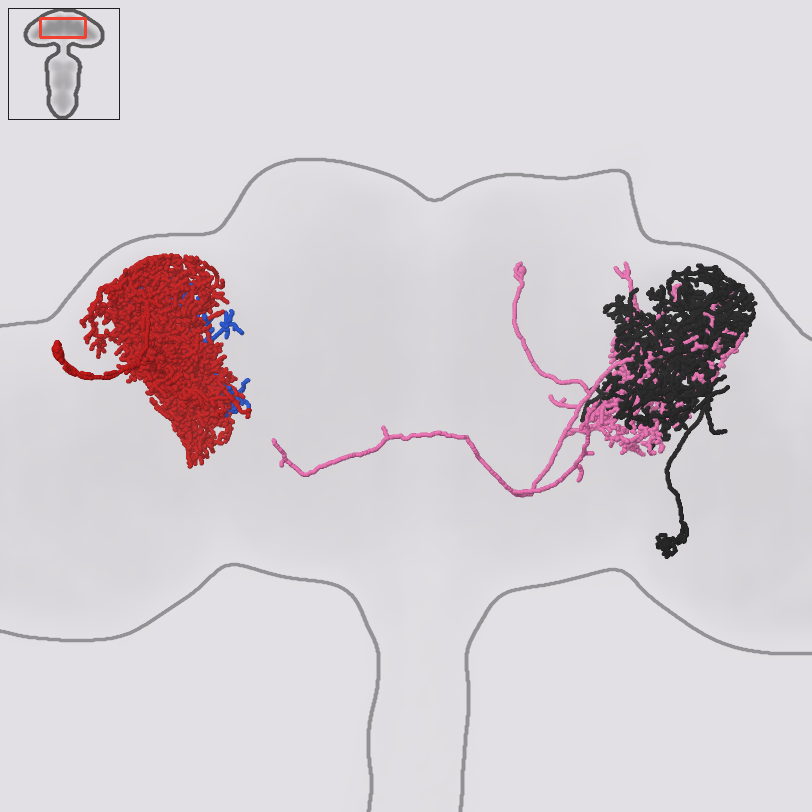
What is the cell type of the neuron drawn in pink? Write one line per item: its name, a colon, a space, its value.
cell type: AVLP452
